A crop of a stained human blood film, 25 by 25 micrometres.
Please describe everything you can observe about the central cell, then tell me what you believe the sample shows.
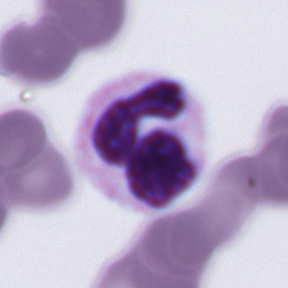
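Roughly round in outline, the cell has a nucleus of two lobes. The upper lobe is a curved band bending from the left side across to the upper right. The cytoplasm is pale pink. This is a segmented neutrophil.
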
